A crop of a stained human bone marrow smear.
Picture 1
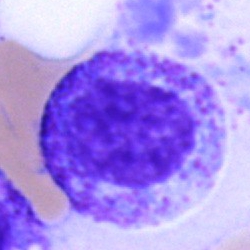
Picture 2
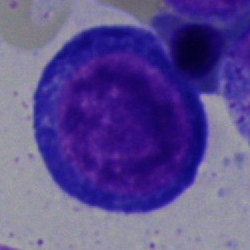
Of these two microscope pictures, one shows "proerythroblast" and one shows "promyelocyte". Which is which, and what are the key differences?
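Promyelocyte in picture 1, proerythroblast in picture 2. Both round, smooth-edged. Picture 1 nucleus sits toward the upper left, widest cytoplasm at lower right; picture 2 cytoplasm is a band encircling the whole nucleus. Picture 1 cytoplasm pale bluish-grey between granules; picture 2 cytoplasm deep blue, no granules, no vacuoles. Picture 1 chromatin dark purple, patchily clumped; no distinct nucleolus.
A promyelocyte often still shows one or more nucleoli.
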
